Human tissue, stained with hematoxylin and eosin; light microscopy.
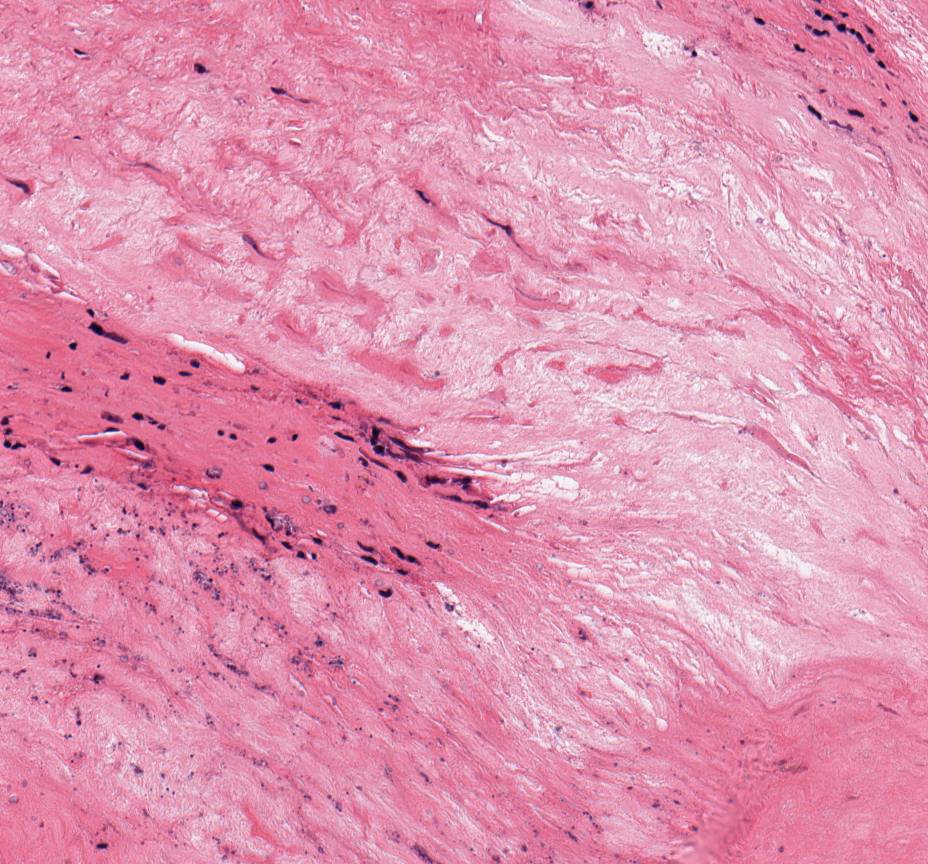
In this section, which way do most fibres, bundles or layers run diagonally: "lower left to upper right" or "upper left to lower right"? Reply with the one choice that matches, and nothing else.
Upper left to lower right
